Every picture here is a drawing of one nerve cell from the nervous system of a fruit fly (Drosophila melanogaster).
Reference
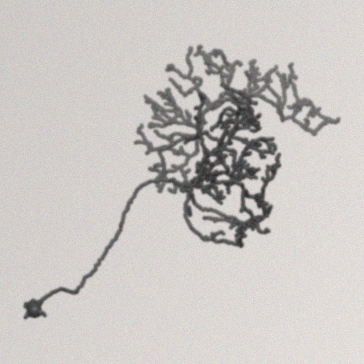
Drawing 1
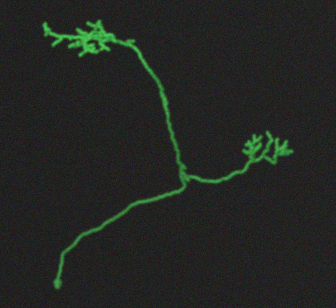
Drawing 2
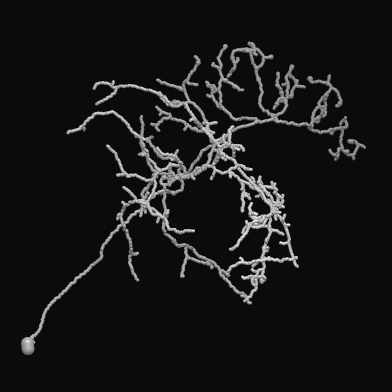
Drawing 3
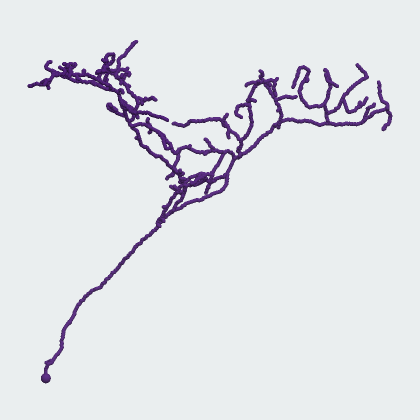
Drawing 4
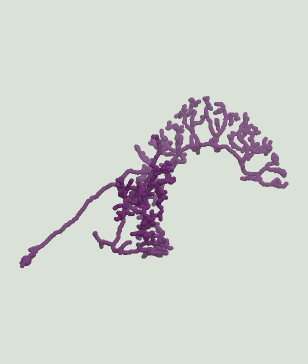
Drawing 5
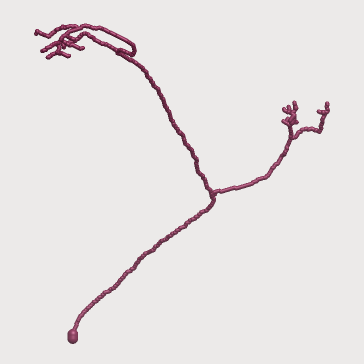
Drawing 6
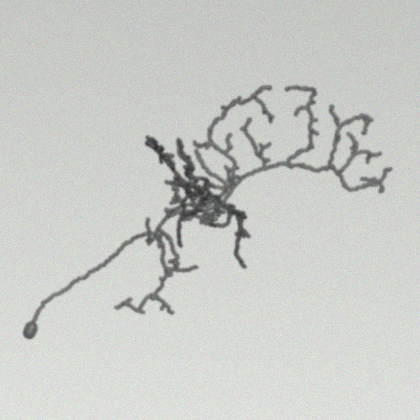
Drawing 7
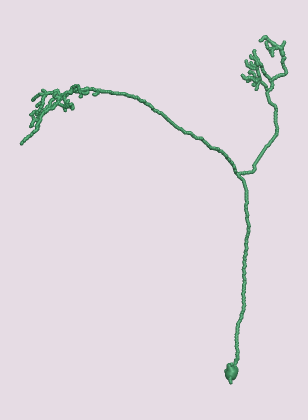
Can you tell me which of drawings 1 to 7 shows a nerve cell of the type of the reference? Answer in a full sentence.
Drawing 4 shows a nerve cell of the same cell type.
